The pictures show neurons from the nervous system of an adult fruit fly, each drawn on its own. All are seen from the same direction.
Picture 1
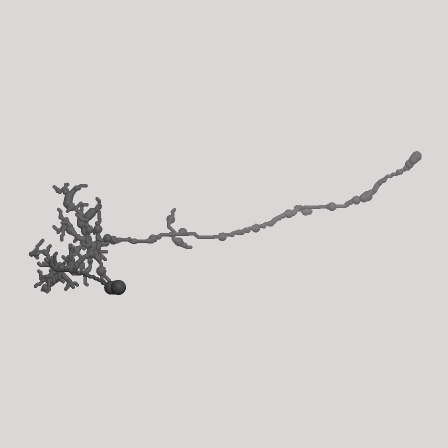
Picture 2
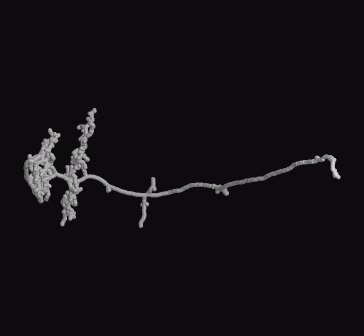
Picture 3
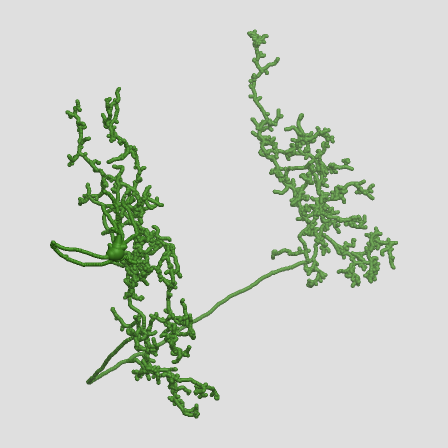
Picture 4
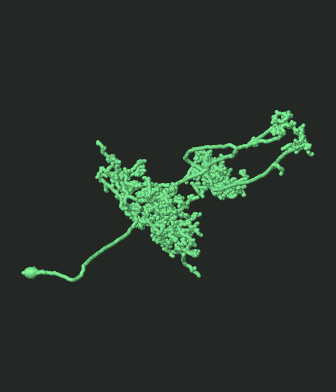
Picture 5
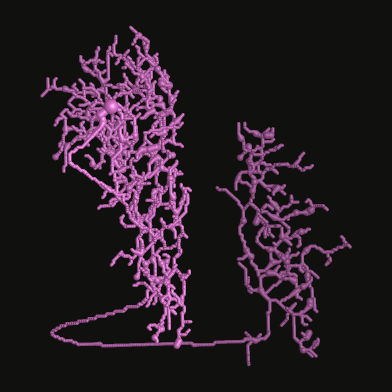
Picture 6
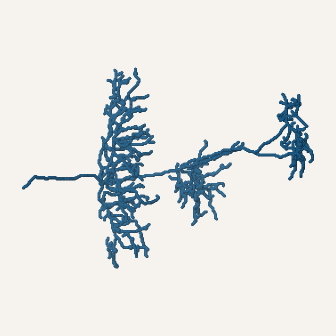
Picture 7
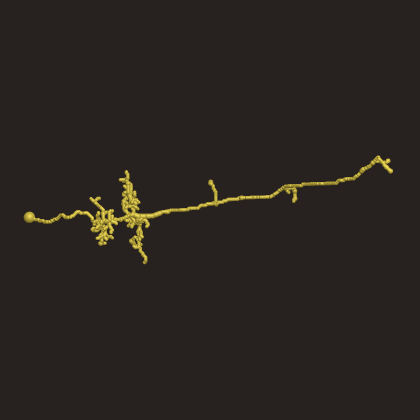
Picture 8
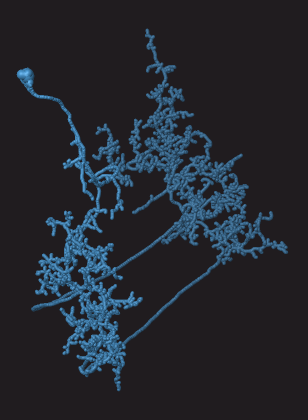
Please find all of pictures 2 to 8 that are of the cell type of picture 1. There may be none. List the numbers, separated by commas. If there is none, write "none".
2, 7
